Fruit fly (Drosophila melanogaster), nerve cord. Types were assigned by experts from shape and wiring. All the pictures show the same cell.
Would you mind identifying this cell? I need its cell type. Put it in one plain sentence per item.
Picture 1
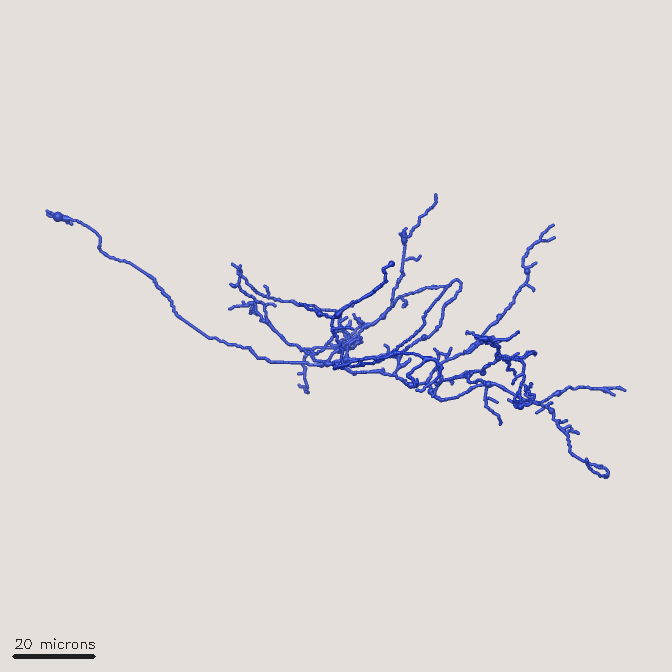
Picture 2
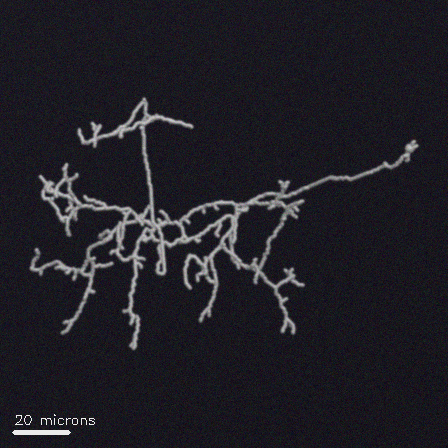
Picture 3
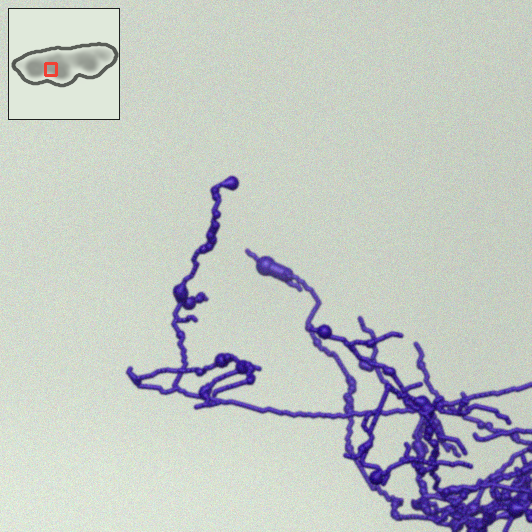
The cell type is IN09B058.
